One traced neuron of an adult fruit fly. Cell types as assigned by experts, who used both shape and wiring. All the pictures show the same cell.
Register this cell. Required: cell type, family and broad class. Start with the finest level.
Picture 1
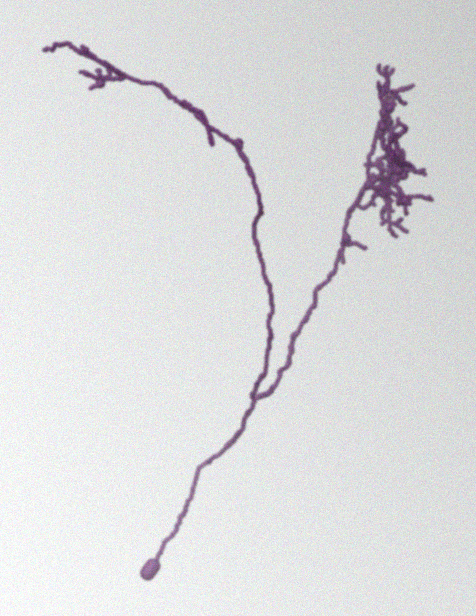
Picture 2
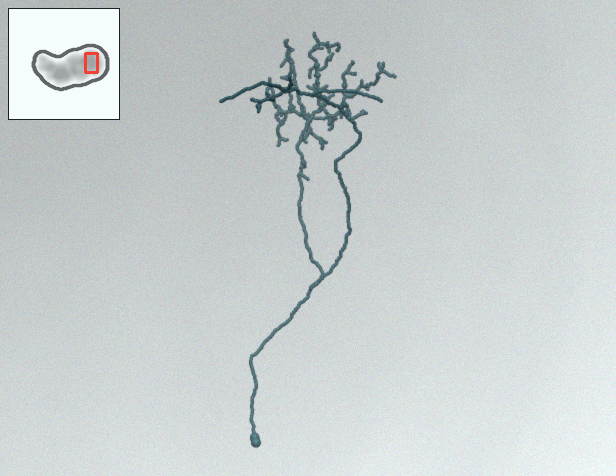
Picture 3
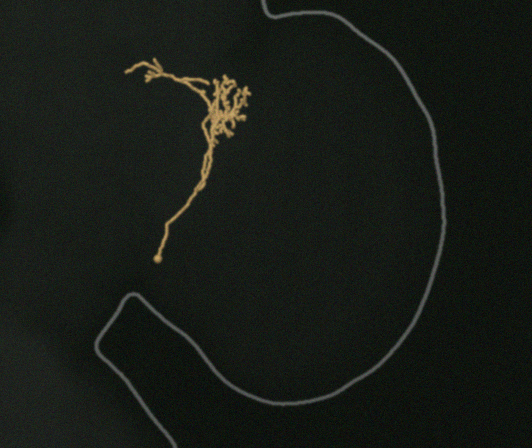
LoVP2; LoVP; visual projection neuron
